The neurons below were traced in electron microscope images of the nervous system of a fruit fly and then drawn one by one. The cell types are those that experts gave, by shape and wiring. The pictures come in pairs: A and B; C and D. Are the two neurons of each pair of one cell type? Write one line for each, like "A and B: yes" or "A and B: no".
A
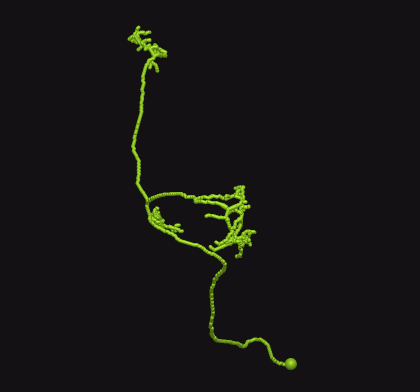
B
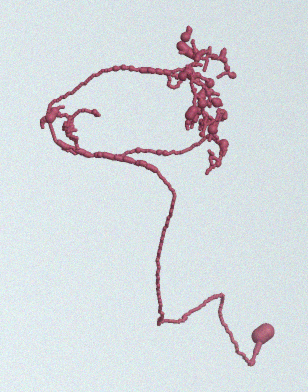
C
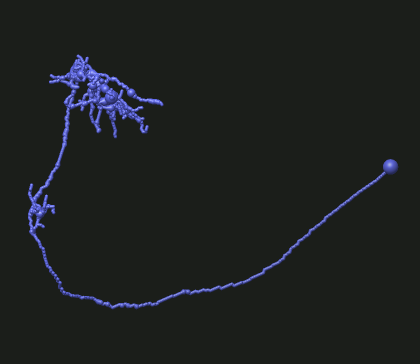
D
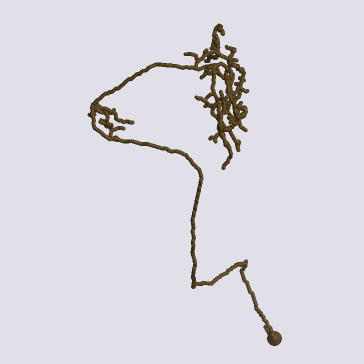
A and B: yes
C and D: yes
